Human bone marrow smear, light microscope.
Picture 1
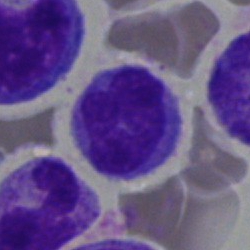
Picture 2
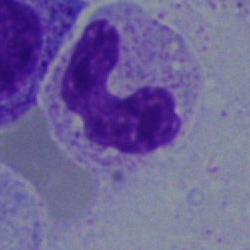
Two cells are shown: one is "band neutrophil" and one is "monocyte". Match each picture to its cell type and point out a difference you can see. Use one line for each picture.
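The cell in picture 1 is a monocyte. No granules are visible in the cell.
The cell in picture 2 is a band neutrophil. Fine lilac granules are scattered through the cytoplasm.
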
